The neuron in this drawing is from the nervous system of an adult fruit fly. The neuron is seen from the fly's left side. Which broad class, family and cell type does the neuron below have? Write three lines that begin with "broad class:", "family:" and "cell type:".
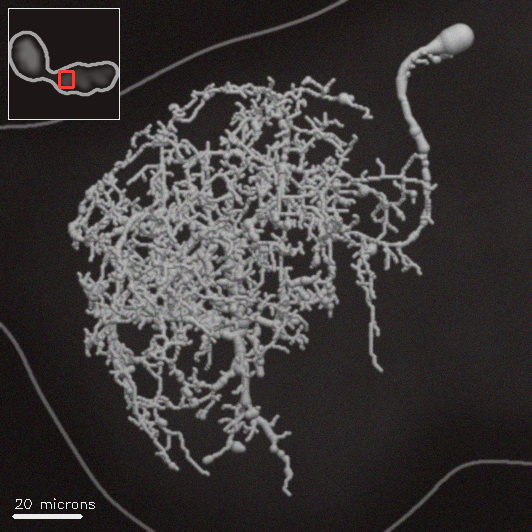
broad class: nerve-cord intrinsic neuron
family: hemilineage 21A
cell type: IN21A002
